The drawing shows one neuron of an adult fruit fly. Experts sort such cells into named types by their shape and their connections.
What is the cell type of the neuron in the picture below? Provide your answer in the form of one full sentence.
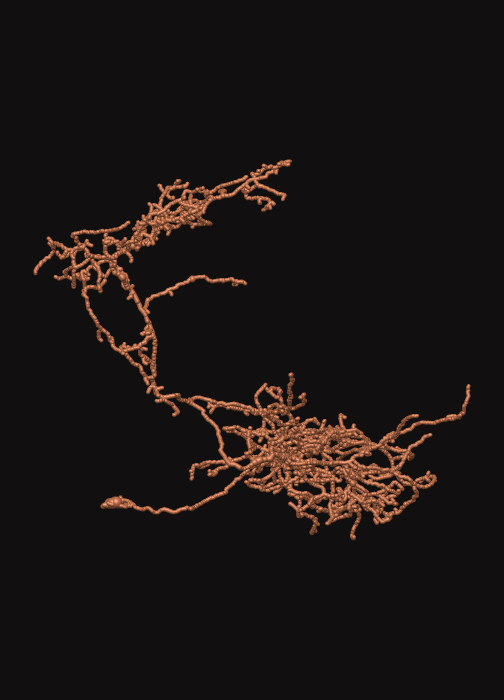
The cell type that this neuron has is GNG700m.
